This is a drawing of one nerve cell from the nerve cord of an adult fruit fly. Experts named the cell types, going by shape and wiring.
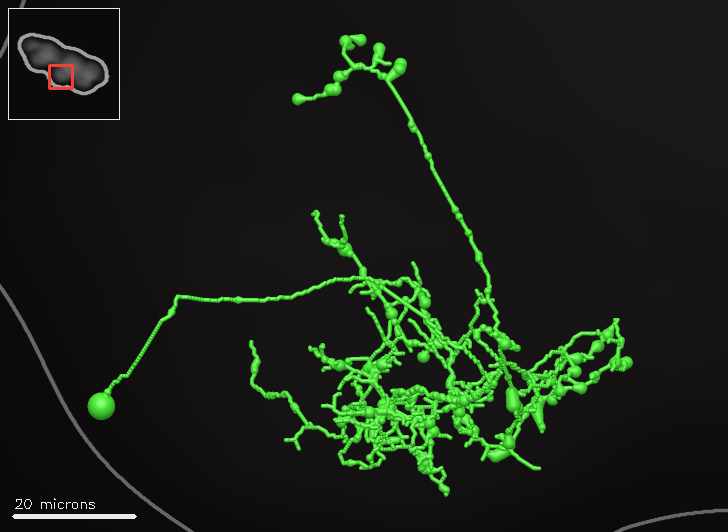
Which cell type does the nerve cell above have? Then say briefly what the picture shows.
It is of cell type IN01B043. Its broad class is nerve-cord intrinsic neuron. From left to right in the picture it spans about 85 microns. The picture shows dozens of branch ends.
